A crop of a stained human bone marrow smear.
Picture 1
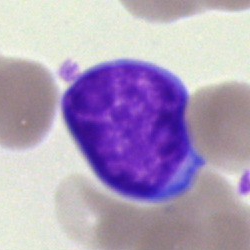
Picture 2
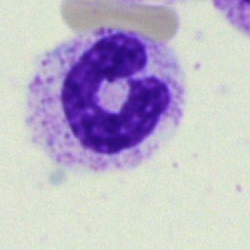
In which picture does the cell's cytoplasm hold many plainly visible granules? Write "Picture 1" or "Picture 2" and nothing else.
Picture 2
